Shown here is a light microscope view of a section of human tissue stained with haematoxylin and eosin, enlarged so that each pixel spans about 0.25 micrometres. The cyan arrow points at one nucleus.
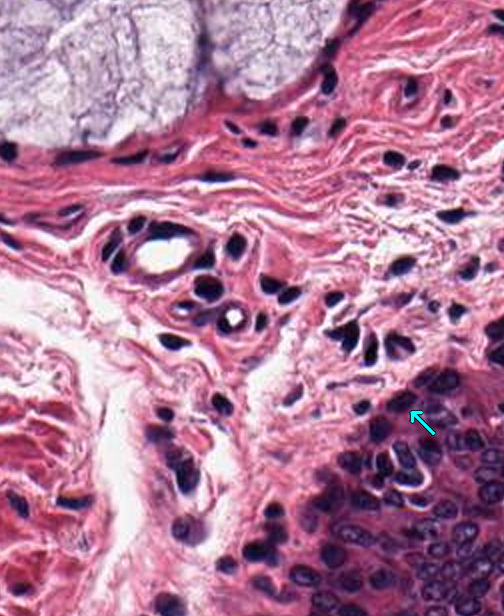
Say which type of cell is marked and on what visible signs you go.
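The marked nucleus belongs to a squamous epithelial cell. The nucleus is oval and darkly stained, about the same size as the crowded nuclei next to it. Little cytoplasm can be seen around the nucleus, and the cell's outline is hard to separate from its neighbours. The cell sits at the outer edge of a dense cluster of closely packed dark nuclei, where this cluster borders paler, loose, pink fibrillar tissue.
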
